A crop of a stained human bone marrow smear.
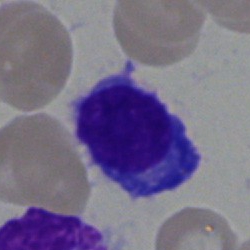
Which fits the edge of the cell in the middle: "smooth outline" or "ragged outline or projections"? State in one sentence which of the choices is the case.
The cell is bounded by a rough outline.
